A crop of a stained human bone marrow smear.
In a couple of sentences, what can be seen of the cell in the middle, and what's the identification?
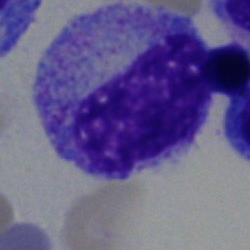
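The central cell has a roughly round outline. Its nucleus lies off-centre, toward the lower right, and stains a deep purple. Many fine pinkish-purple granules fill the cytoplasm. This cell is a metamyelocyte.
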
